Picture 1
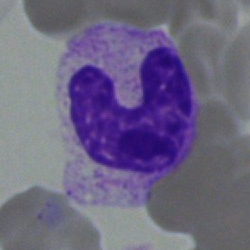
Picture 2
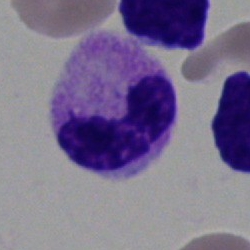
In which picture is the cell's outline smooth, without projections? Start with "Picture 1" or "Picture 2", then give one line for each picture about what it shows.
Picture 2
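Picture 1: The lower part of the cell narrows into a tongue-like extension.
Picture 2: The cell has a smooth, roughly round-to-oval outline.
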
